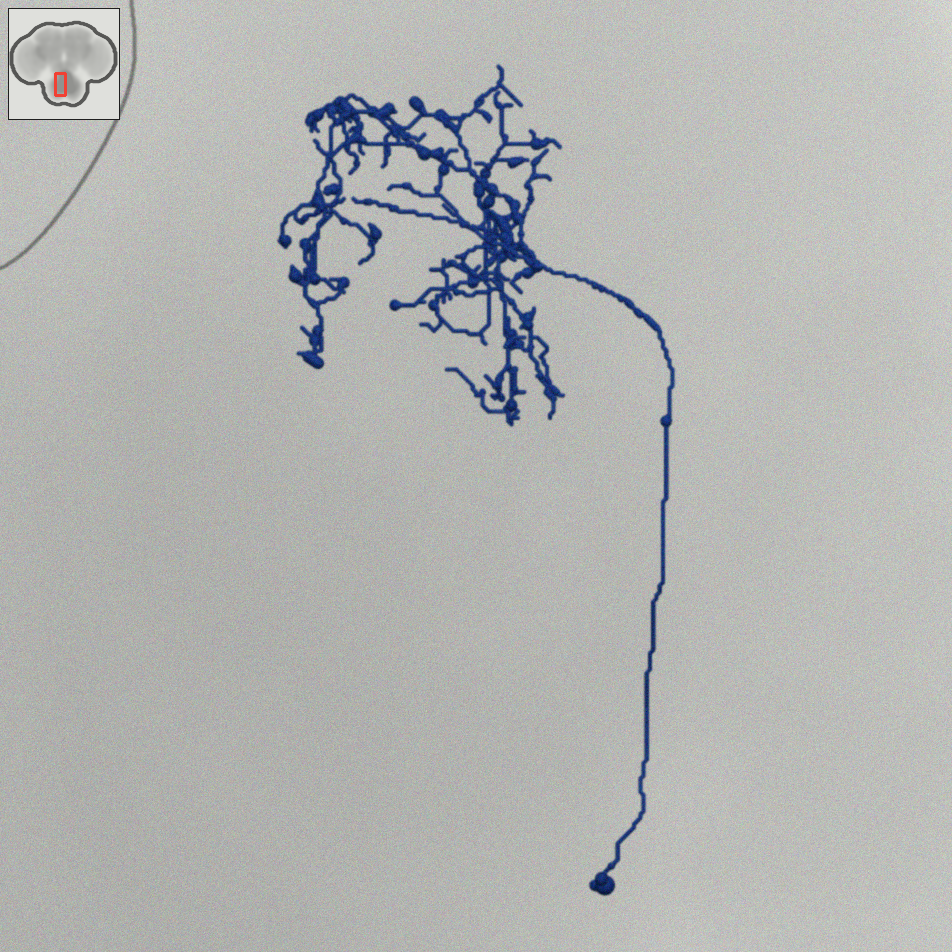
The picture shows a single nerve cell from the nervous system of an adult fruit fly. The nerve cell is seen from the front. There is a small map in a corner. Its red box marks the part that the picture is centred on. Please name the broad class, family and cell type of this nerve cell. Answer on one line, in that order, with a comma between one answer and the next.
nerve-cord intrinsic neuron, hemilineage 02A, IN02A050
